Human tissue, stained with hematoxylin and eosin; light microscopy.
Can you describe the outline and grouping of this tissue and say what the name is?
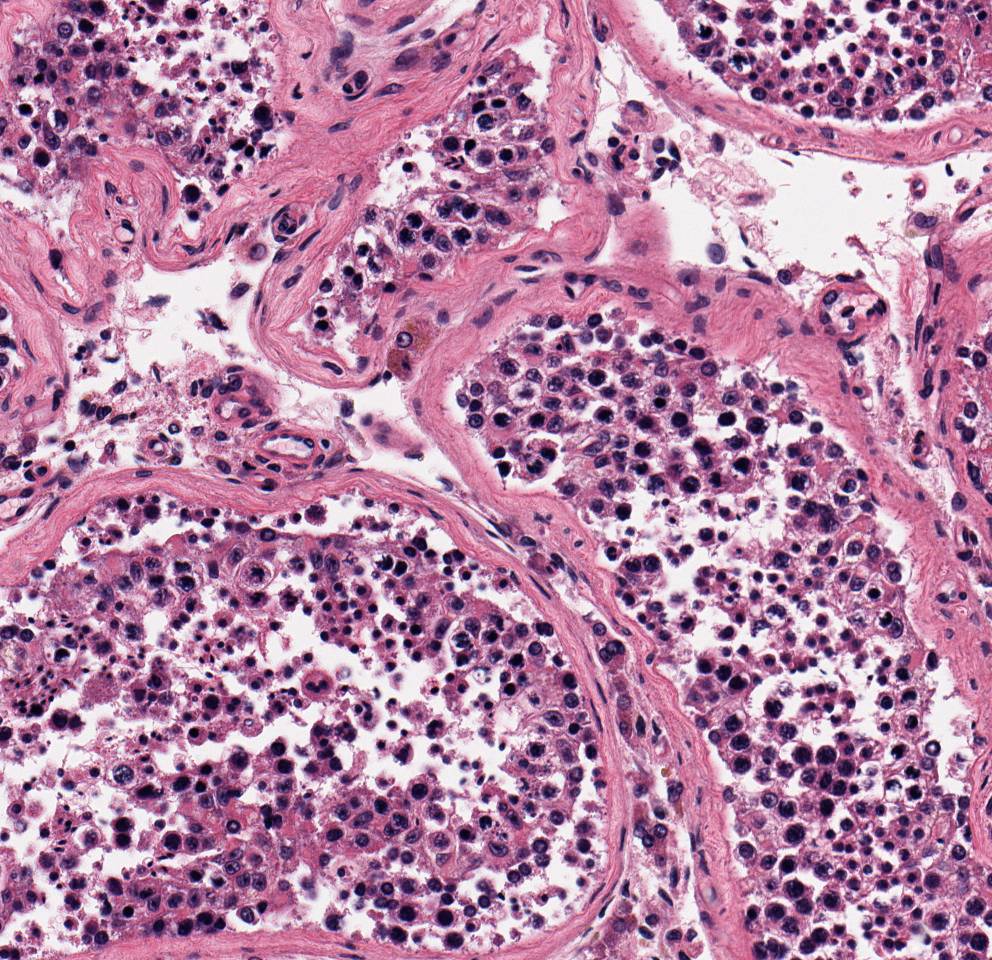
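Several rounded tubular units, largest at lower left and centre right, separated by bands of pink fibrous tissue. Each bounded by a thick, wavy, pink-staining fibrous wall with flattened, spindle-shaped nuclei. Contents: loosely scattered, non-cohesive round cells, many clear gaps. Most nuclei round, darkly stained; some larger cells with paler cytoplasm, larger nuclei. Tissue: testis.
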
